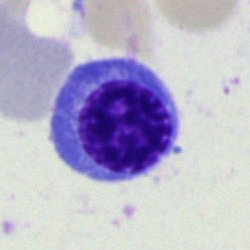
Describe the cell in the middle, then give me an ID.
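In outline the cell is round and smooth. Coarse dark purple clumps of chromatin are separated by paler areas, and no distinct nucleolus can be seen in the nucleus. The rim of cytoplasm is widest on the left side of the cell. This is an erythroblast.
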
